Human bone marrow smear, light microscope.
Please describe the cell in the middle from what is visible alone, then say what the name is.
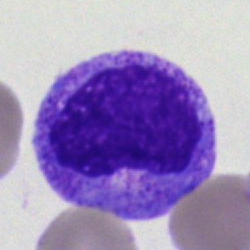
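An indentation on the lower side gives the nucleus a bean shape. The nucleus occupies most of the cell, leaving a moderate rim of cytoplasm. The chromatin is dark purple and unevenly clumped. Fine purplish granules are scattered through the cytoplasm. The cell is a metamyelocyte.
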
